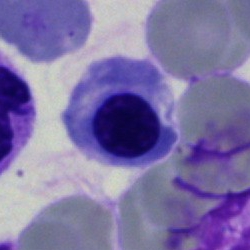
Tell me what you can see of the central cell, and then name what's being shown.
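Look at the nucleus first: its chromatin is dense and dark purple all through, and you won't find a nucleolus. Now the cytoplasm, which is pale blue-violet with no distinct granules. What you are looking at is an erythroblast.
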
